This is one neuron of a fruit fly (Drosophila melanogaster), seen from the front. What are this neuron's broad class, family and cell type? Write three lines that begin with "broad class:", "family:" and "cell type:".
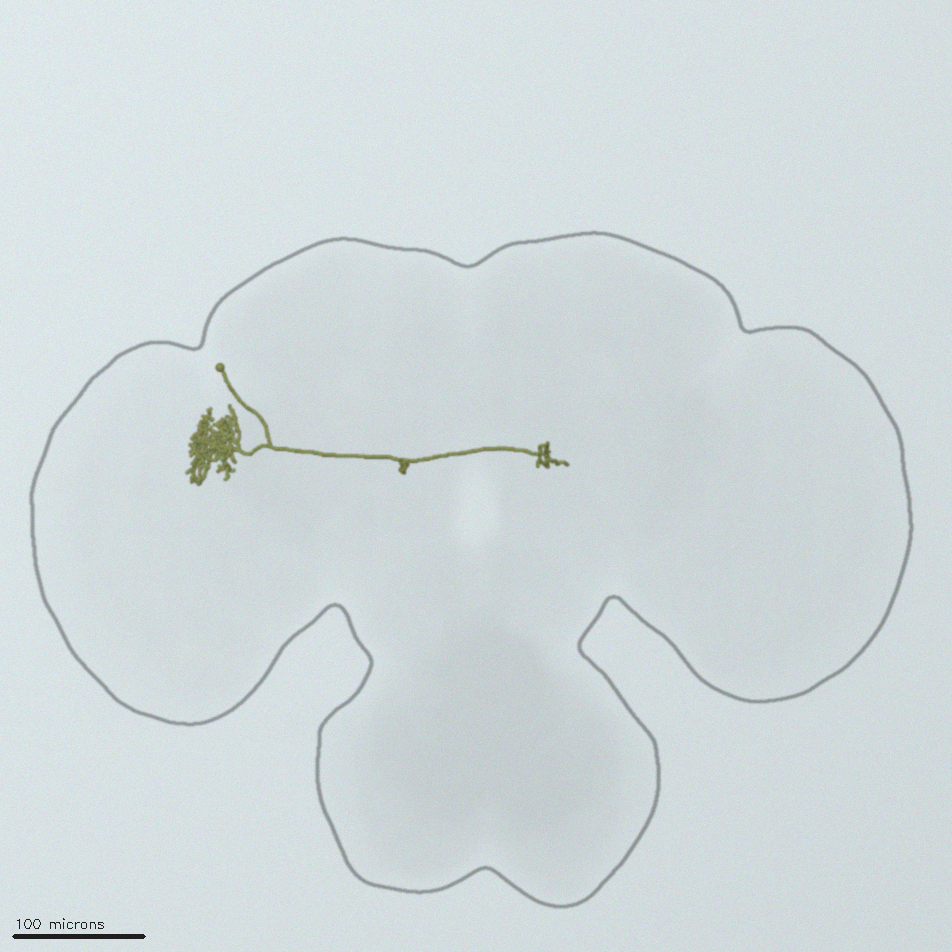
broad class: visual projection neuron
family: hemilineage VPNp1_lateral
cell type: LoVP93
